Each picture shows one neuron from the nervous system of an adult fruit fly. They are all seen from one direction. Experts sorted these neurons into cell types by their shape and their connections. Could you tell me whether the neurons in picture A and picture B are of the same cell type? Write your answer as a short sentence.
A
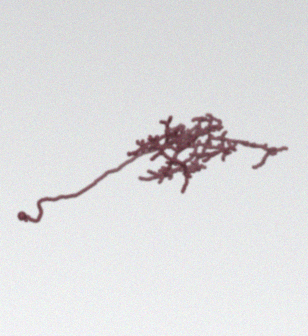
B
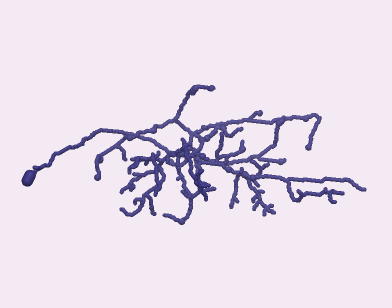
They are of different cell types.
